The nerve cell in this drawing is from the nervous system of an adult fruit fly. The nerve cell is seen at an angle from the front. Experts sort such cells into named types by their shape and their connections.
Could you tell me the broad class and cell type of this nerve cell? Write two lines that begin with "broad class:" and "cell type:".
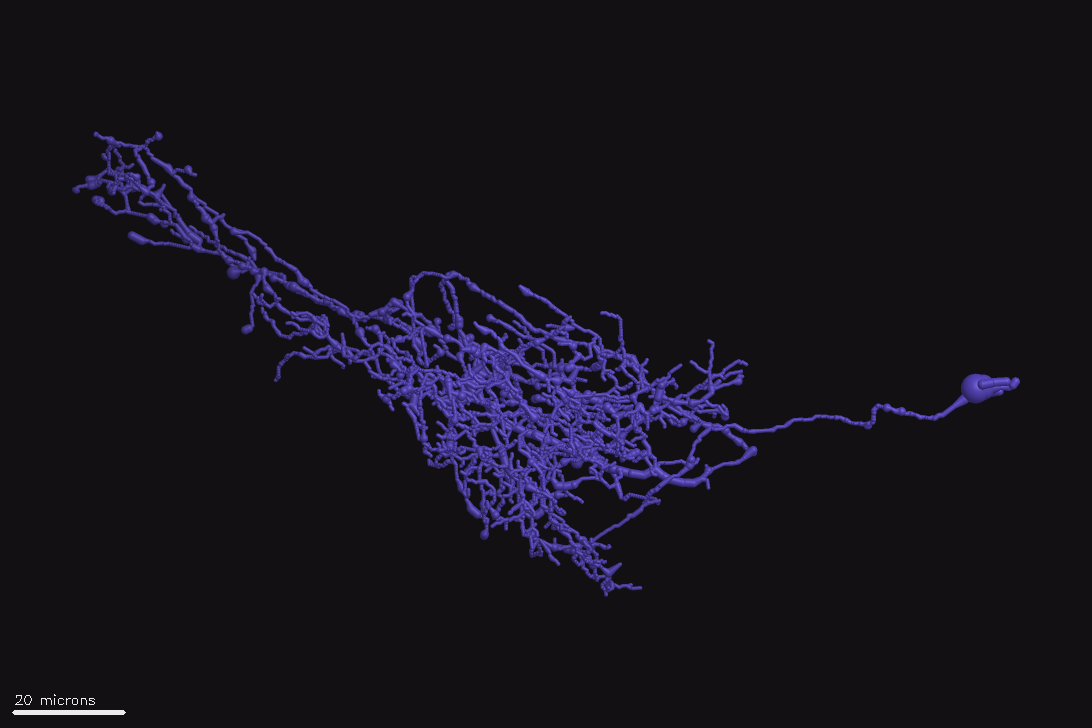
broad class: central-brain intrinsic neuron
cell type: GNG072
